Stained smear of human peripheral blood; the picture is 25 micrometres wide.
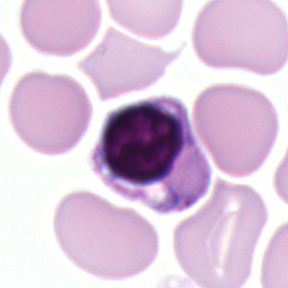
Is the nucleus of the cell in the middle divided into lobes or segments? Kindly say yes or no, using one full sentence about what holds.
No, its nucleus is undivided, compact and round, oval or kidney-shaped.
